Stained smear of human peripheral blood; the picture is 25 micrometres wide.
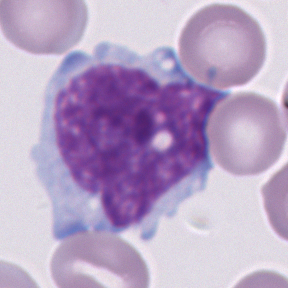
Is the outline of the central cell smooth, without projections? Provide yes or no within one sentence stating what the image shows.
No, a smooth outline is not present; the cell's edge is rough.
